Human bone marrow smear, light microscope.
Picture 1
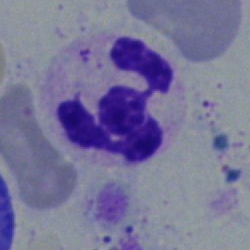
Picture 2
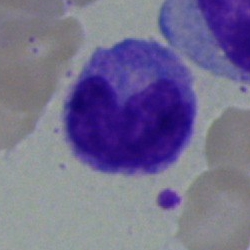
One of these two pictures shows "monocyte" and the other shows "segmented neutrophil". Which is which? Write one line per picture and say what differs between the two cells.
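Picture 1: segmented neutrophil. The cytoplasm is plentiful and pale pinkish-lilac.
Picture 2: monocyte. The nucleus fills most of the cell.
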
